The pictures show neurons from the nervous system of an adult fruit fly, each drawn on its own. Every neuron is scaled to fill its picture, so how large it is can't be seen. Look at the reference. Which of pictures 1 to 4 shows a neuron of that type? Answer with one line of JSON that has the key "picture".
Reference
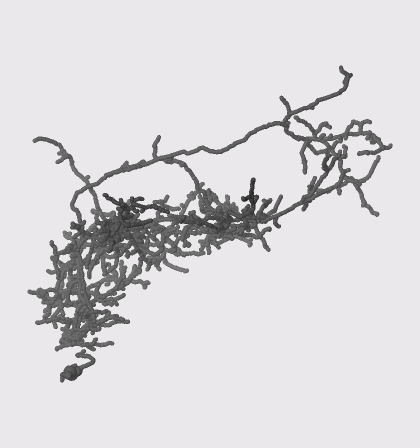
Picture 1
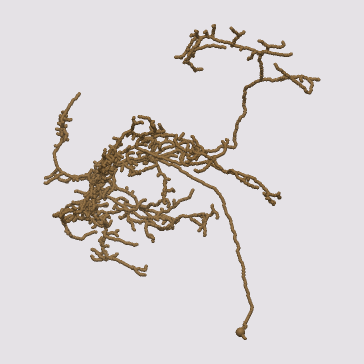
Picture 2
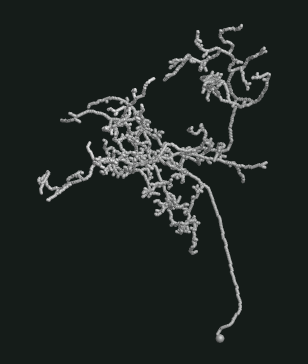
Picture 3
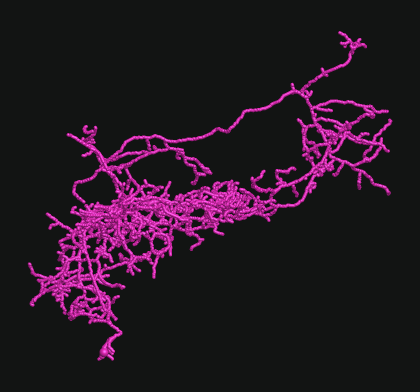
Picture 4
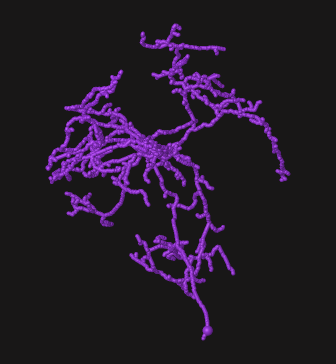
{"picture": 3}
